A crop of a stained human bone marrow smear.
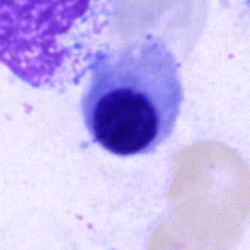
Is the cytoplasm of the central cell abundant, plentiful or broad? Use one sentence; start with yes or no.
Yes, there is abundant cytoplasm in this cell.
